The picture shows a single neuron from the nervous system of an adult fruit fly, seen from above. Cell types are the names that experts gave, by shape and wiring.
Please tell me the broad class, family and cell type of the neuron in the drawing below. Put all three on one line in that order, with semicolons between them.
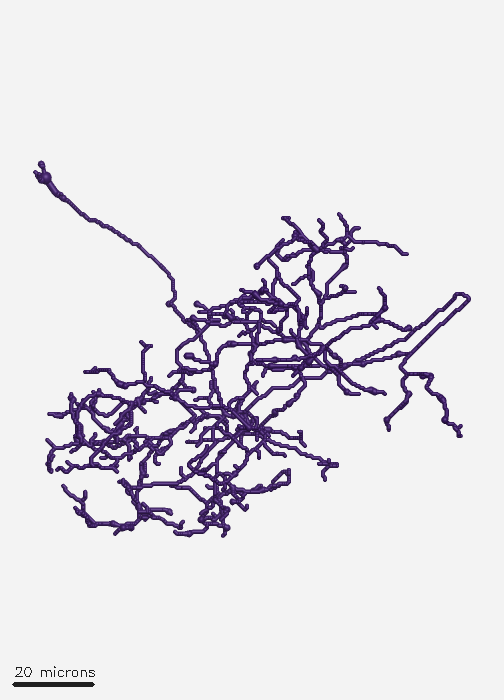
central-brain intrinsic neuron; hemilineage LHa1; CB1655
